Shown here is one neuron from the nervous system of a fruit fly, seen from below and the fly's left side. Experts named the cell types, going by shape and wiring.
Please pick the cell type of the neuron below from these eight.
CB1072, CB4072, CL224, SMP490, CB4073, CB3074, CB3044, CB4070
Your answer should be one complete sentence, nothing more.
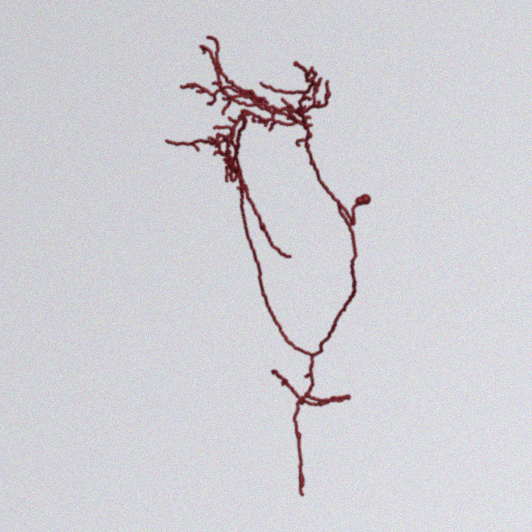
The neuron here is of the cell type CB4070.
